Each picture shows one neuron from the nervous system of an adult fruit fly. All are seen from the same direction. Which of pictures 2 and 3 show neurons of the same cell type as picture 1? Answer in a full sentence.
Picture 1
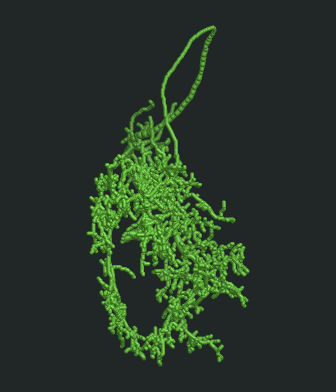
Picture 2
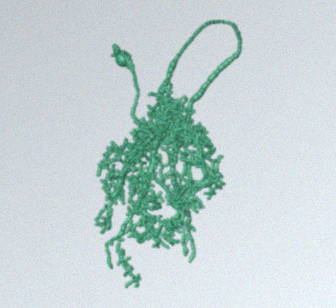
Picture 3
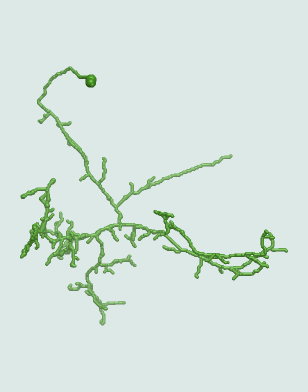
Picture 2 is of the same cell type.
